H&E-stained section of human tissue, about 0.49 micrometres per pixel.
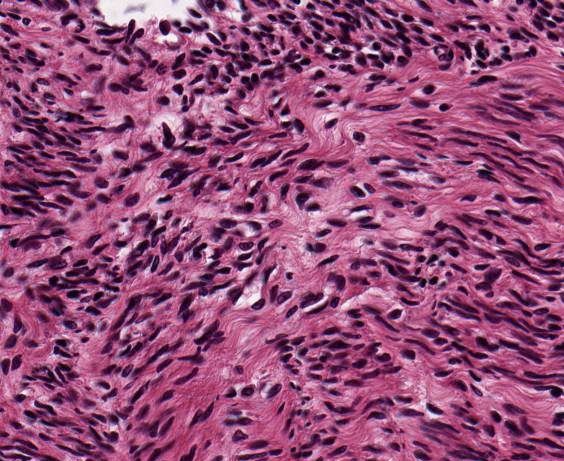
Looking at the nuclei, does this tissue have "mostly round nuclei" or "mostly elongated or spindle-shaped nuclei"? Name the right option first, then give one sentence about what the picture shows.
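Mostly elongated or spindle-shaped nuclei. The nuclei are elongated and dark-staining, many with tapered or wavy ends.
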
